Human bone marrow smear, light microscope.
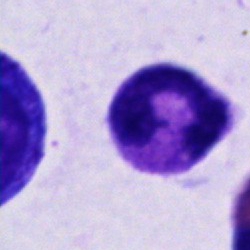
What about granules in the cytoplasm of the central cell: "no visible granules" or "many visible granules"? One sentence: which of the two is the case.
There are no visible granules in its cytoplasm.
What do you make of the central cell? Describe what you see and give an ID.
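Roughly round, this one tapers to a short pointed corner on its right side. Nearly all of it stains deep blue-purple. There's a paler lilac patch near the centre, running toward the lower right. No clear vacuoles show up. It's a band neutrophil.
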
